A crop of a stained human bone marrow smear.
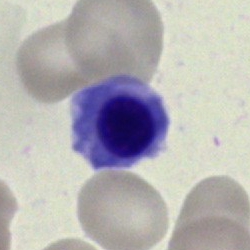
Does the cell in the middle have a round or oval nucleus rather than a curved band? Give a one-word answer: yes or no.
Yes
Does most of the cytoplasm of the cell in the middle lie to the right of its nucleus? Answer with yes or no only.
No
